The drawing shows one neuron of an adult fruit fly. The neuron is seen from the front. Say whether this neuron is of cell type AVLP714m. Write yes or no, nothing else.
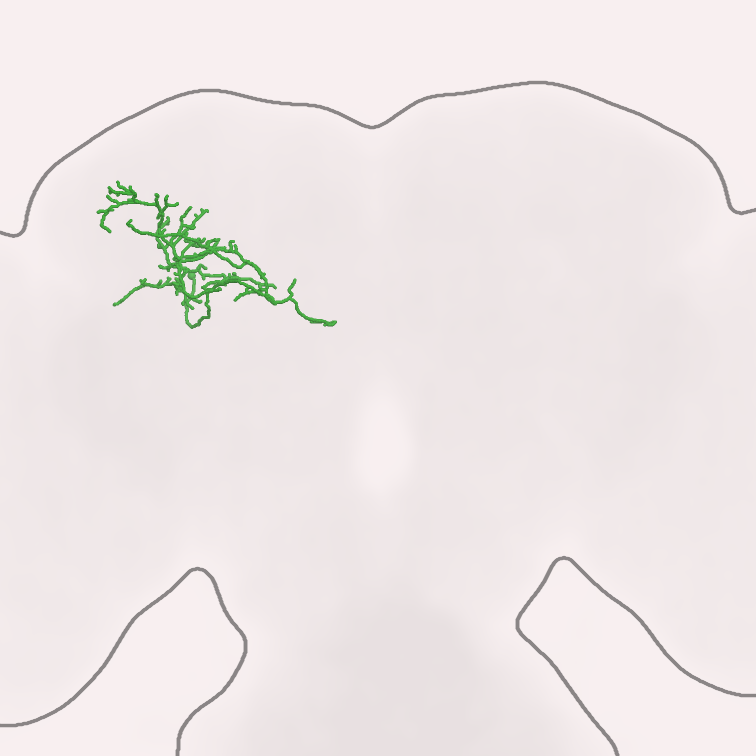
no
